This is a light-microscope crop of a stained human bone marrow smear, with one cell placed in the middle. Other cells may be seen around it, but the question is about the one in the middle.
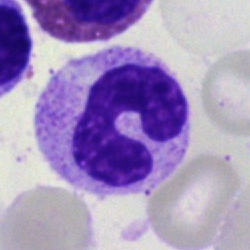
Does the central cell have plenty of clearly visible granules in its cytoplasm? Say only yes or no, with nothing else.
Yes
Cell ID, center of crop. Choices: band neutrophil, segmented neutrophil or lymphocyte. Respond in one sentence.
The target cell in the middle of the crop is a band neutrophil.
